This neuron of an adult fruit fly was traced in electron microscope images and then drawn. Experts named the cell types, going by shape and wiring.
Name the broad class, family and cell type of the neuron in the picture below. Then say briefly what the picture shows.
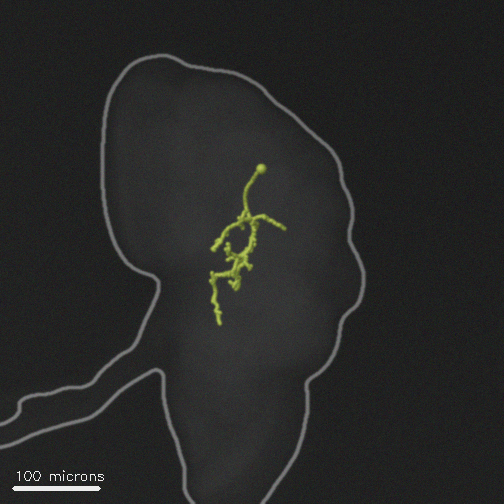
It is a central-brain intrinsic neuron. The family is hemilineage SMPp&v1_posterior. The cell type is CL190. From top to bottom in the picture it spans about 190 microns. In this view it is taller than it is wide.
